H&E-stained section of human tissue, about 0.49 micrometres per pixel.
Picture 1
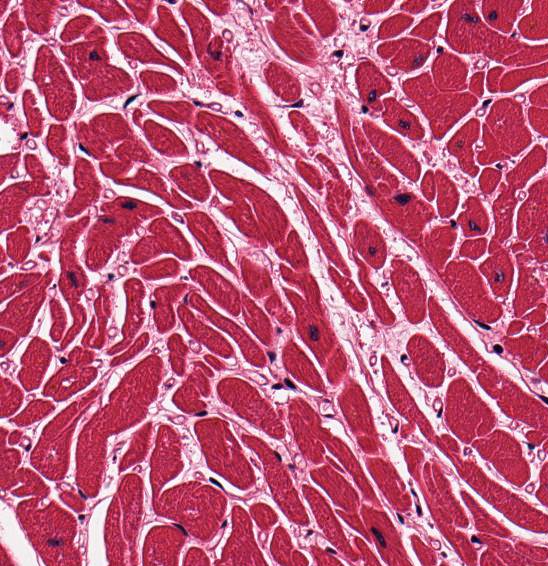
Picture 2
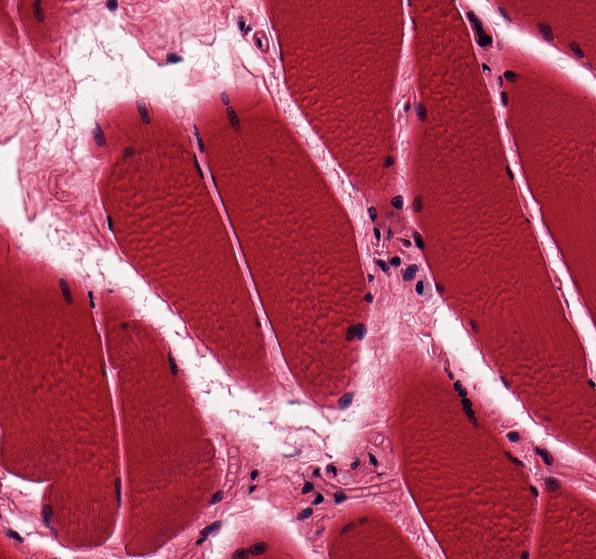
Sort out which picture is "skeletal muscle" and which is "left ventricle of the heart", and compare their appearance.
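That's the left ventricle of the heart in picture 1, and skeletal muscle in picture 2. In the heart, several of the lengthwise fibres in the centre branch, with thin strands of pale pink loose connective tissue and small dark nuclei between them. The skeletal muscle fibres have dark, flattened nuclei at their edges rather than their centres.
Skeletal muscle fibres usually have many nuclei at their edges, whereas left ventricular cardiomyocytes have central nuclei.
Between the skeletal fibres lies loose, wispy pale pink connective tissue with scattered small dark nuclei, most abundant in the upper left, plus small clusters of crowded small nuclei at the centre right and bottom centre. Neither field has any fat cells.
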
